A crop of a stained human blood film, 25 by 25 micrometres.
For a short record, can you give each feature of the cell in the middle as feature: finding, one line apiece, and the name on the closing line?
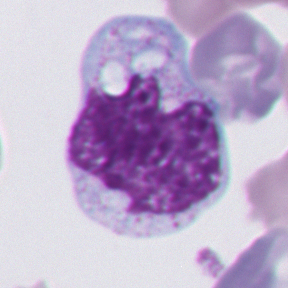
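Nucleus: irregular, upper border notched and indented
Chromatin: dark purple, clumped, small pale gaps between clumps
Granules: fine, pinkish-purple, scattered through cytoplasm
Vacuoles: two, clear and round, in cytoplasm just above nucleus
Name: monocyte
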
